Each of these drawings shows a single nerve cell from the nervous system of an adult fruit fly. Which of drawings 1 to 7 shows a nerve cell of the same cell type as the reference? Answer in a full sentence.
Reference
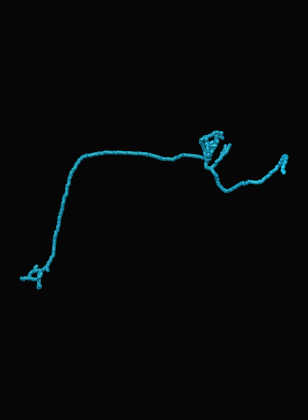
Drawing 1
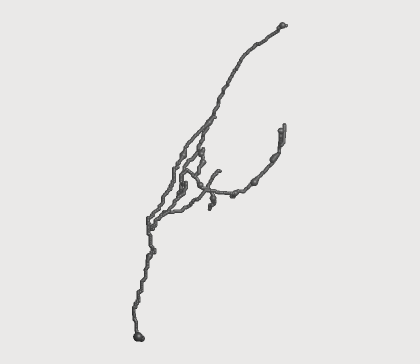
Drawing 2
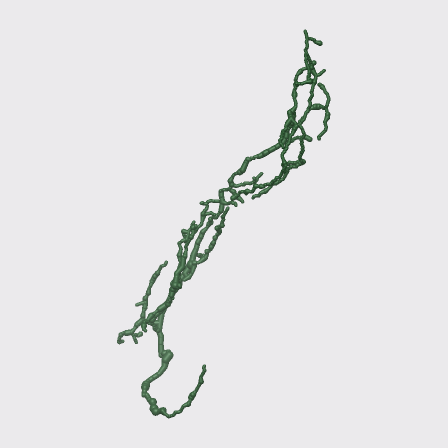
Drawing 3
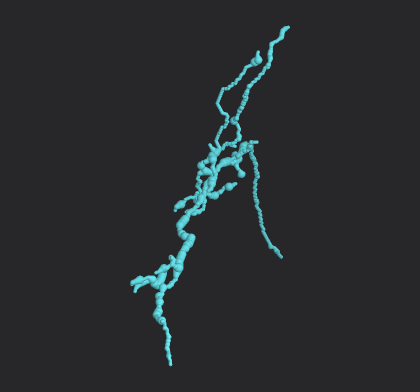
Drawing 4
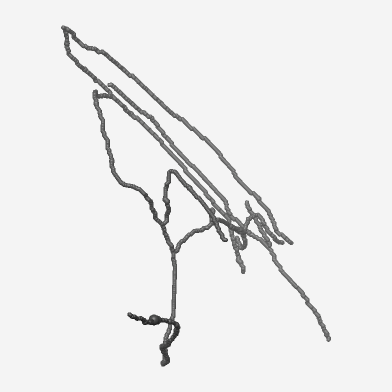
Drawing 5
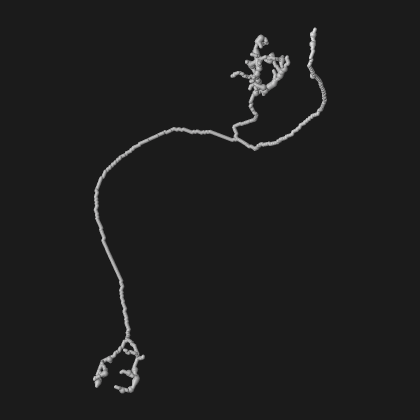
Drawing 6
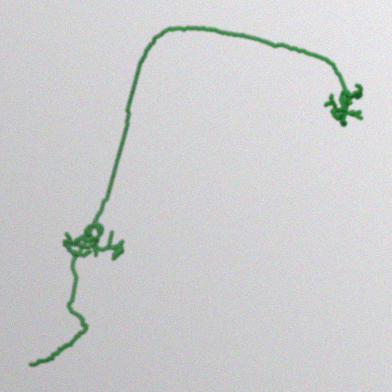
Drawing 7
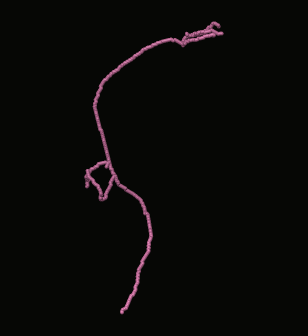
The nerve cell in drawing 5 is of the same cell type.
